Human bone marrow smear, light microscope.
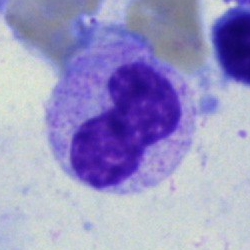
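Band neutrophil, the cell in the middle of this stained bone marrow smear. Notice how its nucleus runs diagonally, from the upper right down to the lower left. Its chromatin is dense, dark purple and clumped. A moderate rim of pale lilac cytoplasm surrounds the nucleus, and fine pinkish-purple granules are scattered through it.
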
